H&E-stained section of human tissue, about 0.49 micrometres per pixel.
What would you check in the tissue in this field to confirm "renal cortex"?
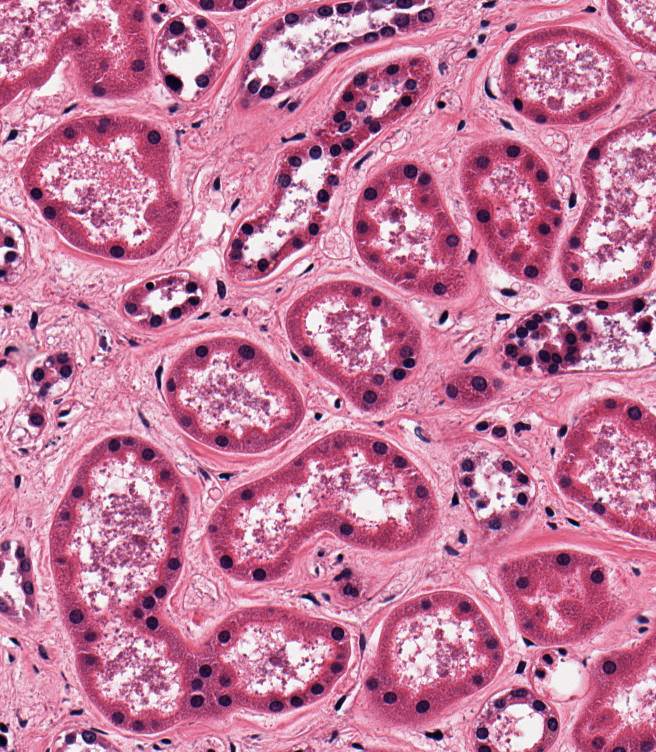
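This is renal cortex. Fits: closely set tubules fill the whole field, cut in round, oval and elongated profiles.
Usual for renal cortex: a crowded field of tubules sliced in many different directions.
Lining: mostly a single layer of cuboidal to low columnar cells with abundant pink granular cytoplasm; round, dark nuclei sit near the cell base, along each tubule's outer edge. Fits less well: narrow bands of pale pink fibrous stroma with scattered small spindle-shaped nuclei separate the tubules.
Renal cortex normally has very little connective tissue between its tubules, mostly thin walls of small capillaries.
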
